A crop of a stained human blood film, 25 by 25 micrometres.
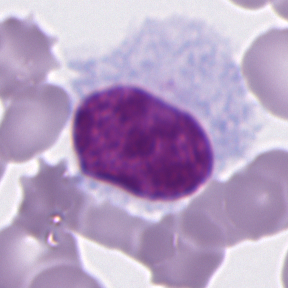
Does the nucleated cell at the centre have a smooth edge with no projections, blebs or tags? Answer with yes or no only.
No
